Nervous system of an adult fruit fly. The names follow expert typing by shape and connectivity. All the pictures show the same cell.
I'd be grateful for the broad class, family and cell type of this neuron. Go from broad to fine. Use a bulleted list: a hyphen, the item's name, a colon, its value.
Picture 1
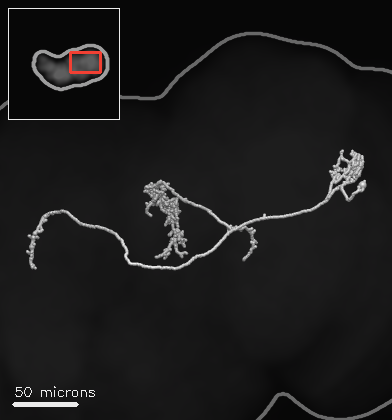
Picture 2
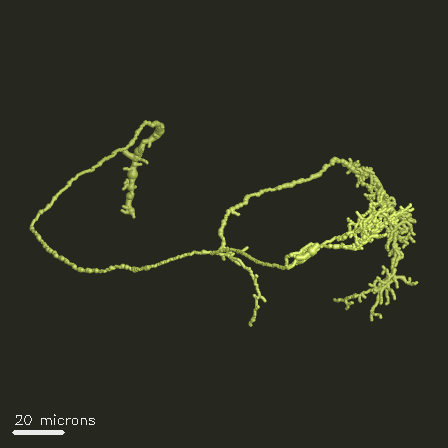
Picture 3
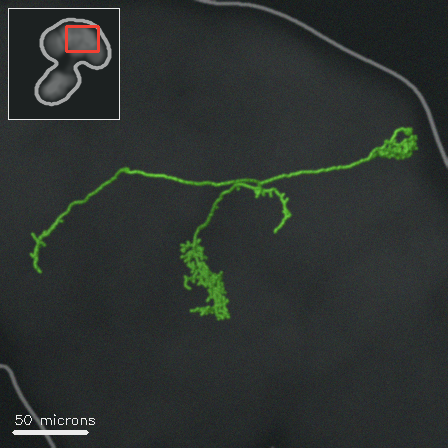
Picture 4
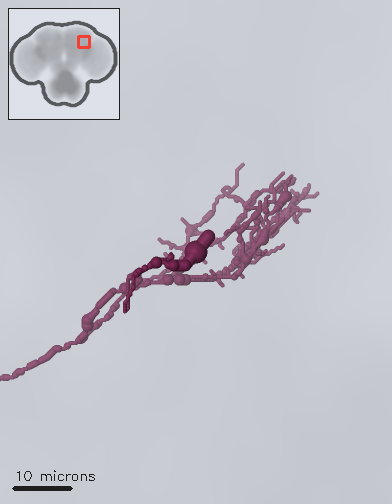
- broad class: central-brain intrinsic neuron
- family: hemilineage AOTUv3_ventral
- cell type: PS083_b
